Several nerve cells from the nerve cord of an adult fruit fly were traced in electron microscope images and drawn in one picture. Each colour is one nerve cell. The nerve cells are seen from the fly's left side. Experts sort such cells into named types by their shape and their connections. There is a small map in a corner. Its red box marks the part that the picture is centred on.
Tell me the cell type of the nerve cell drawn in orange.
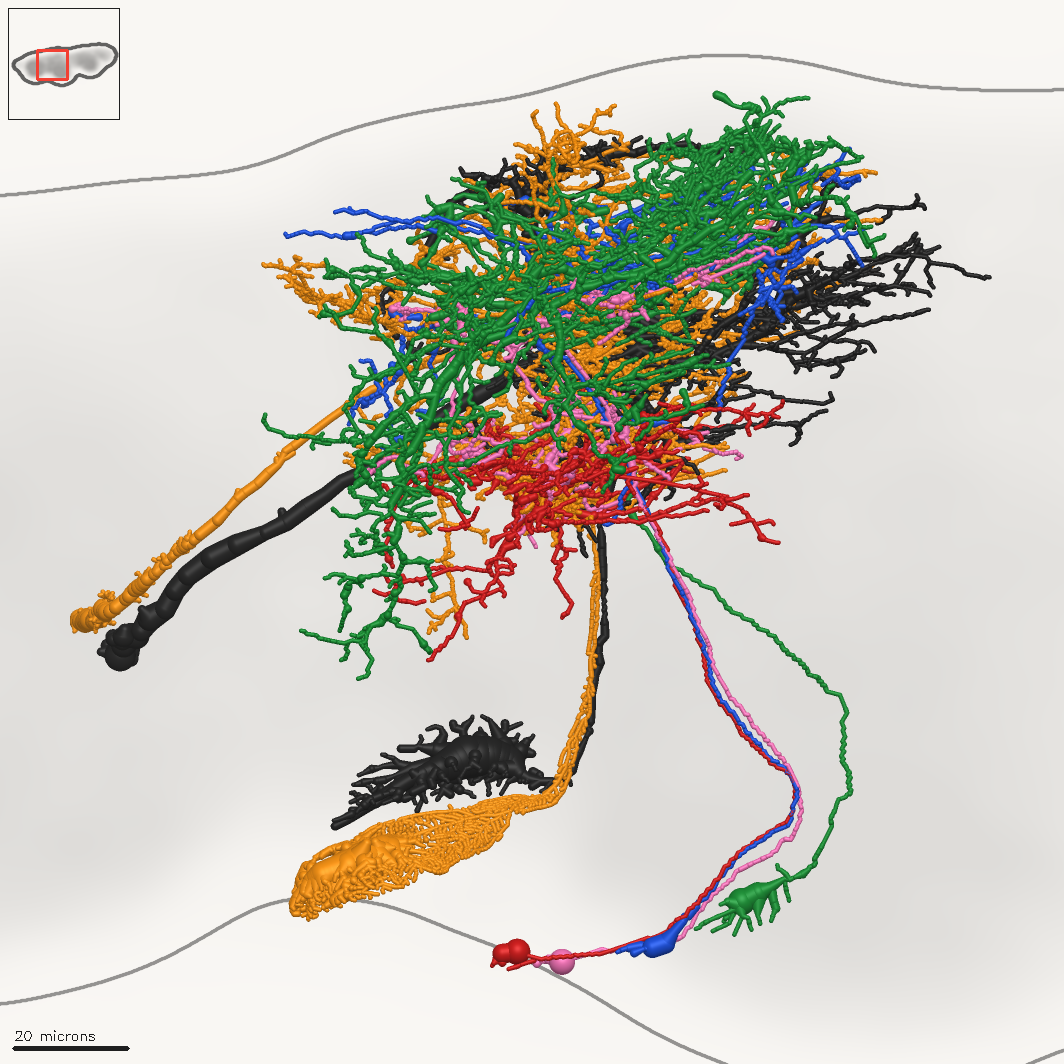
i2 MN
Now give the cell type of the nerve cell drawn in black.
i1 MN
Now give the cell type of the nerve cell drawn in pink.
IN00A056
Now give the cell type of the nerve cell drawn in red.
IN00A054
